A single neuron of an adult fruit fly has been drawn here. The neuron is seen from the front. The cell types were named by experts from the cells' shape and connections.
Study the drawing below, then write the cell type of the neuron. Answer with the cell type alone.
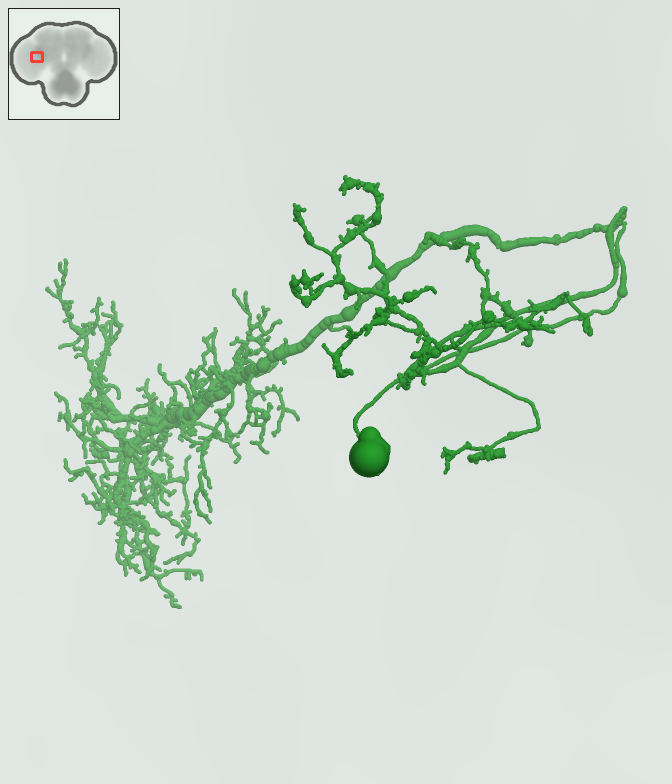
LC17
